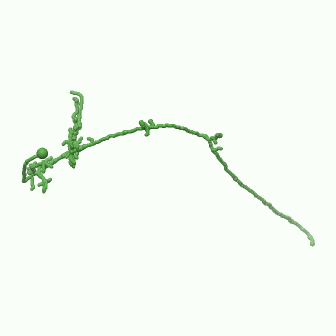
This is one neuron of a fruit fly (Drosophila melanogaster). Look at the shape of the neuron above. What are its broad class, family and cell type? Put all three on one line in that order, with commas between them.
optic-lobe intrinsic neuron, TmY, TmY3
